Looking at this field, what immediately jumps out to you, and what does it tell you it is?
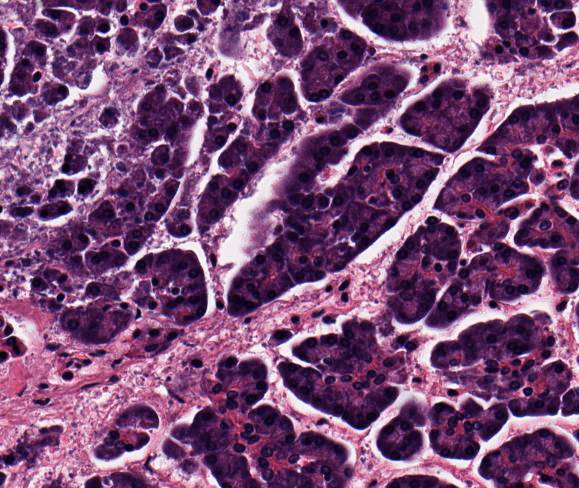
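Exocrine pancreas: throughout the field, epithelial cells lie in rounded and lobulated nests between thin strands of pale connective tissue.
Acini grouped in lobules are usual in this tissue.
The cells have abundant, deeply staining dark purple cytoplasm.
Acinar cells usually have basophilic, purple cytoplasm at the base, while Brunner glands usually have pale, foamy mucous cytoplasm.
Their nuclei are small, round and dark, fairly uniform from cell to cell.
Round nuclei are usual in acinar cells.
The loose, pale pink, wispy stroma between the nests is broadest at the left and upper left.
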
